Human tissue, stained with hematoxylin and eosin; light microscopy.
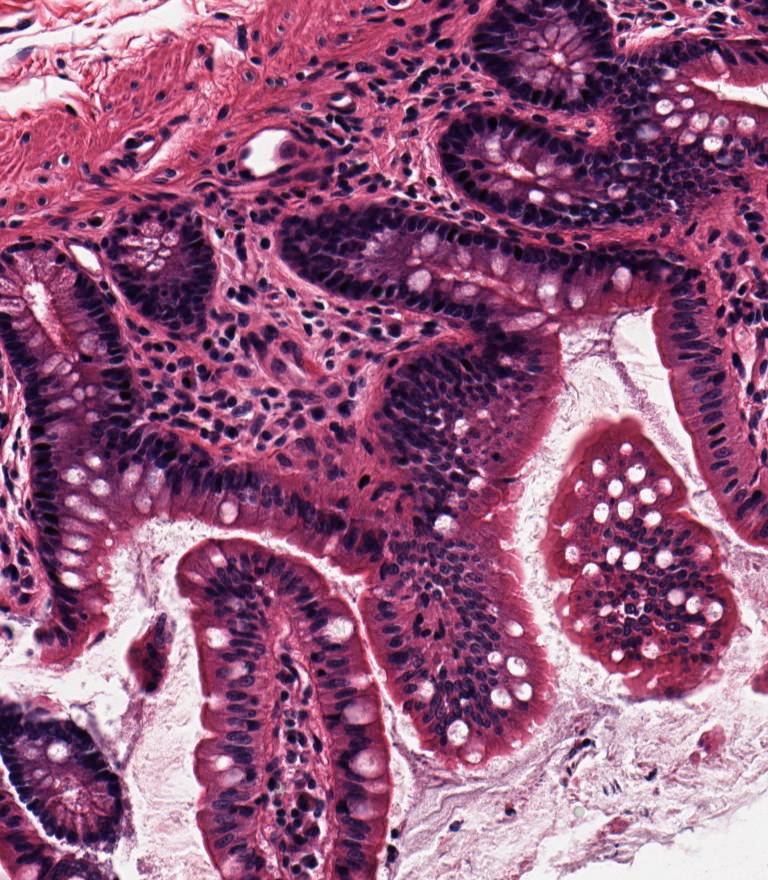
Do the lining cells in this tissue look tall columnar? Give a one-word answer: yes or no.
Yes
